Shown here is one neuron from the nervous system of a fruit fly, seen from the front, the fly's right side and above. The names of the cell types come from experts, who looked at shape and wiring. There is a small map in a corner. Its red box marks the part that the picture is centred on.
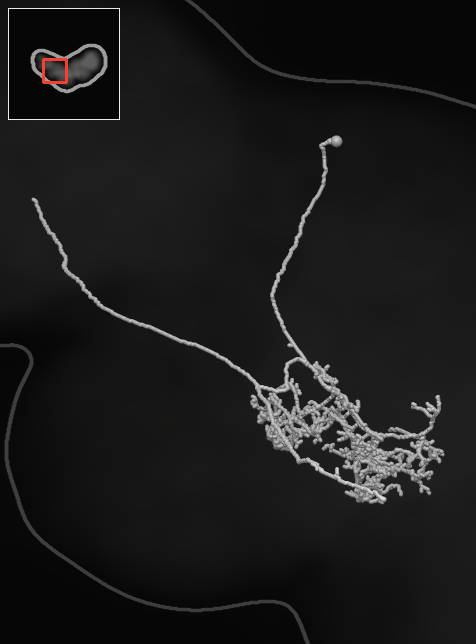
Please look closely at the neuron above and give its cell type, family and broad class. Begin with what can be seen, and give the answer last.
Its cell body lies at the upper right of the picture. The picture shows dozens of branch ends. It is of cell type IN23B040. The family is hemilineage 23B. This is a nerve-cord intrinsic neuron.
